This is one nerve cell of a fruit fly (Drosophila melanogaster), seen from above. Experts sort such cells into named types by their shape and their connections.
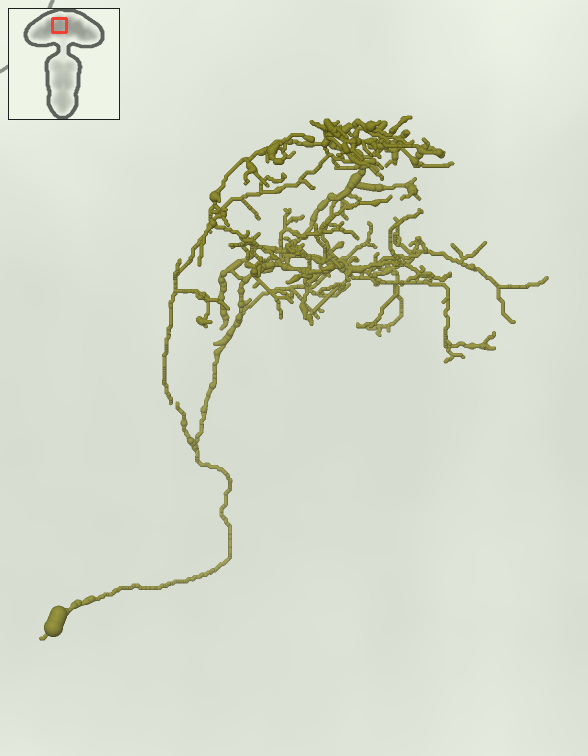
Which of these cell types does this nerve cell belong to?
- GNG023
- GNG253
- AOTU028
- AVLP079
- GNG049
GNG253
